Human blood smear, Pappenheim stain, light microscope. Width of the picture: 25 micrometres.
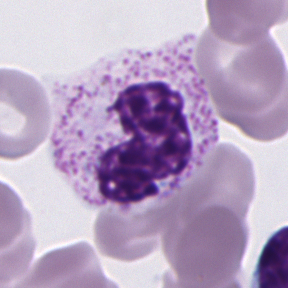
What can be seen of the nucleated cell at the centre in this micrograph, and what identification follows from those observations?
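A roughly round outline encloses the cell. Its nucleus forms a single continuous mass, not separate lobes linked by thin strands, and its chromatin is dark purple and coarsely clumped. Small pink-violet granules are scattered through the cytoplasm. The cell is a segmented neutrophil.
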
